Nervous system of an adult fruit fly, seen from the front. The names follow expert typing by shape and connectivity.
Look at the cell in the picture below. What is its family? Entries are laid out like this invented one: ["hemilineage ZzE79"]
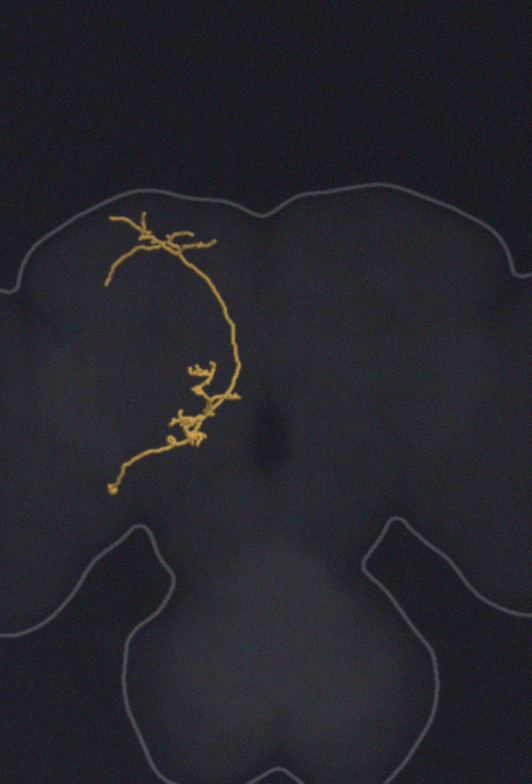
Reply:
["hemilineage ALlv1"]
